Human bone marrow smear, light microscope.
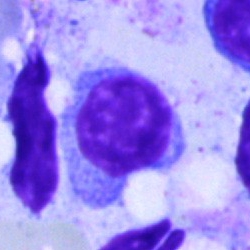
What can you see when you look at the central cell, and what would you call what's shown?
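The nucleus occupies most of the cell, leaving a moderate rim of cytoplasm. That cytoplasm is pale-to-medium blue. Chromatin is dark purple and patchy, with scattered paler areas. A round clear space lies at the lower edge of the cell, immediately below the nucleus. The cell is a lymphocyte.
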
